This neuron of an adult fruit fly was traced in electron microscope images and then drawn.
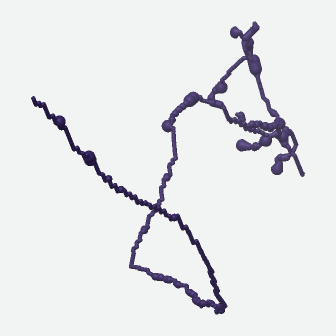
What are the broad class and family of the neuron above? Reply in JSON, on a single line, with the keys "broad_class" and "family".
{"broad_class": "sensory neuron entering the nerve cord", "family": "class mechanosensory proprioceptive"}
